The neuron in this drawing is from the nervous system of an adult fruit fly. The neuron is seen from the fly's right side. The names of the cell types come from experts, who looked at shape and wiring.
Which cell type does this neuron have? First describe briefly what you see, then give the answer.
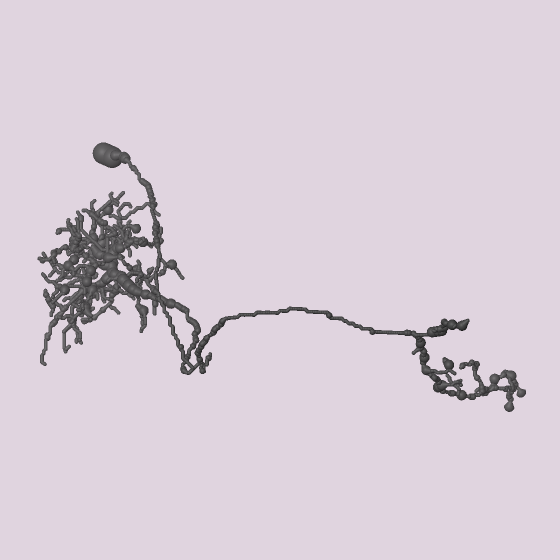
The cell body is at the upper left of the picture. Dozens of branch ends can be seen. It is a visual projection neuron. The cell type is LC11.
